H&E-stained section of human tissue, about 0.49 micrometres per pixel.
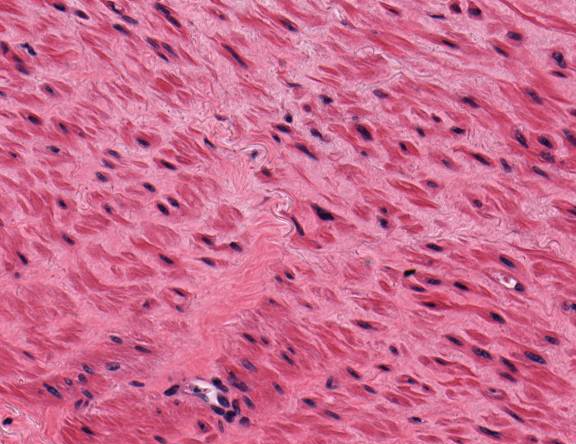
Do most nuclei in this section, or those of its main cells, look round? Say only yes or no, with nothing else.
No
